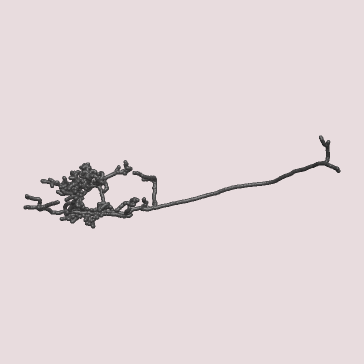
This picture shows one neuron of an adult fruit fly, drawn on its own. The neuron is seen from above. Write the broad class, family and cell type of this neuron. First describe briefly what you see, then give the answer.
In this view it is more than twice as wide as it is tall. It is an ascending neuron. Its family is hemilineage 06B. The cell type is AN06B042.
